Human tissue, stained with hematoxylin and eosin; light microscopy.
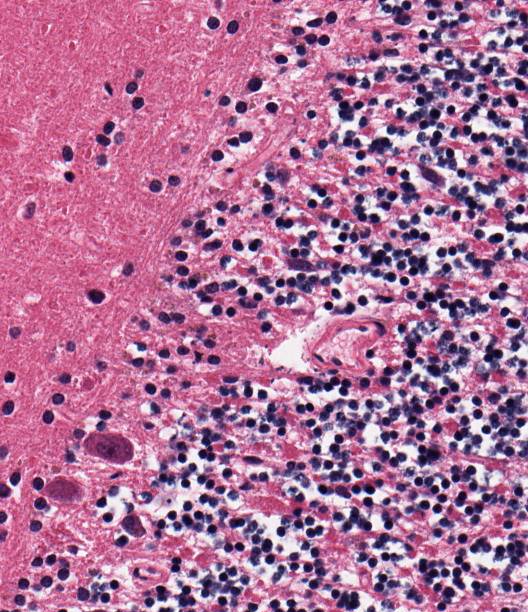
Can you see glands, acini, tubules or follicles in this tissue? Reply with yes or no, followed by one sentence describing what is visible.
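No. No epithelium or glands are present anywhere in the field.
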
